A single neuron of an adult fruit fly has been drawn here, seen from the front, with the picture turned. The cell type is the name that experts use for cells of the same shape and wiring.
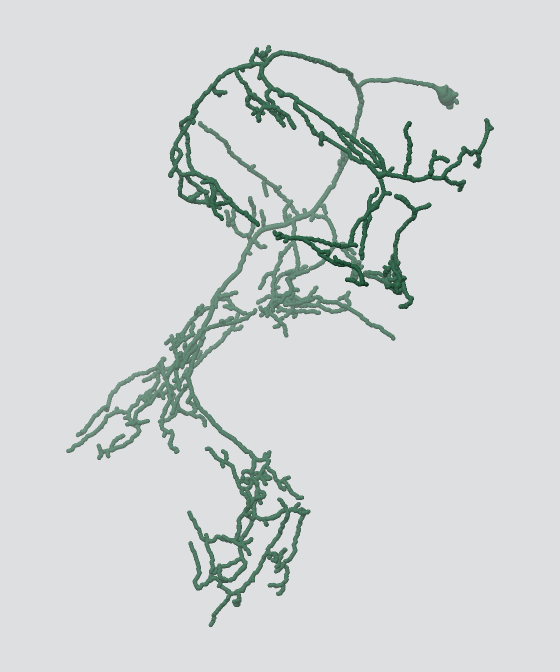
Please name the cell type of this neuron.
SLP250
